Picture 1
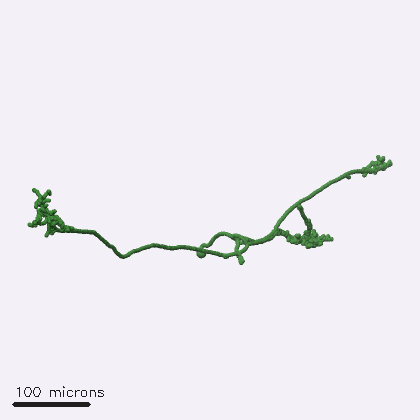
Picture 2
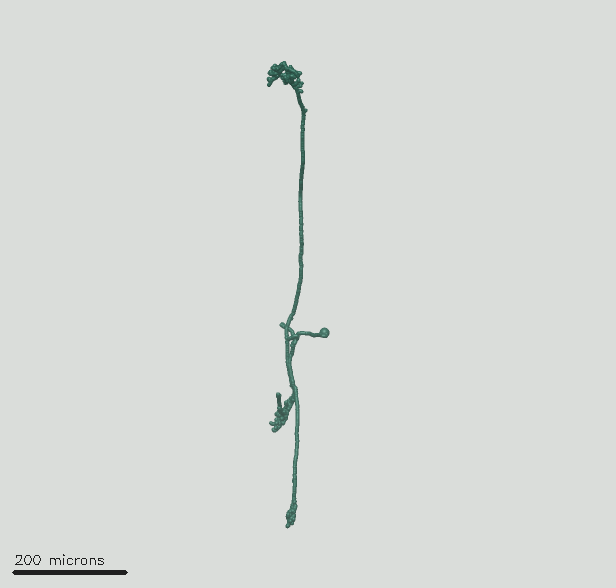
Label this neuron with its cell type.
AN05B026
